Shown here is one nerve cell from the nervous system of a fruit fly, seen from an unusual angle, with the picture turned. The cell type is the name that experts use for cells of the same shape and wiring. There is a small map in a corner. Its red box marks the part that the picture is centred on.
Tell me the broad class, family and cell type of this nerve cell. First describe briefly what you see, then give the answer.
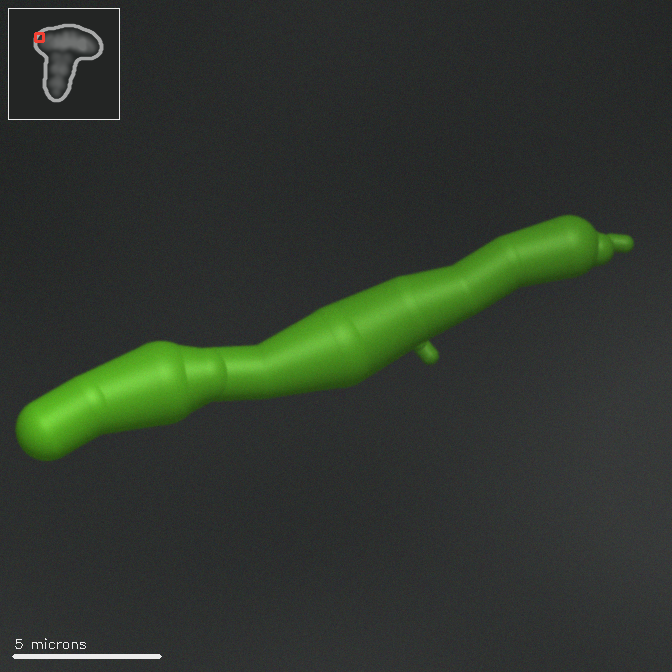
No cell body is drawn. From left to right in the picture it spans about 20 microns. It has a dozen or fewer branch ends. It is a photoreceptor or other optic-lobe sensory neuron. The name of its family is class visual. It is of cell type R1-R6.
